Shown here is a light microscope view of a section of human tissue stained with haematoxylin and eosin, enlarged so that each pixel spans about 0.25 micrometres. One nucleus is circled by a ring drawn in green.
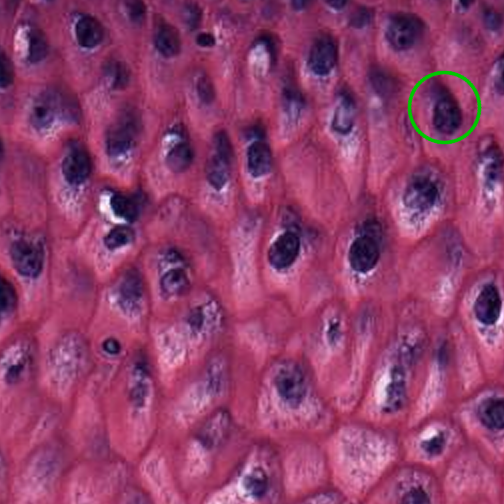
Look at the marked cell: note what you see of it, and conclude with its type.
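The nucleus sits roughly in the middle of the cell, with pink cytoplasm on all sides of it. The cytoplasm is pink and plentiful compared with the nucleus, and the cell has a clear outline where it meets its neighbours. The cell lies packed edge to edge among similar many-sided cells, forming a continuous mosaic without gaps. It is a squamous epithelial cell.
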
